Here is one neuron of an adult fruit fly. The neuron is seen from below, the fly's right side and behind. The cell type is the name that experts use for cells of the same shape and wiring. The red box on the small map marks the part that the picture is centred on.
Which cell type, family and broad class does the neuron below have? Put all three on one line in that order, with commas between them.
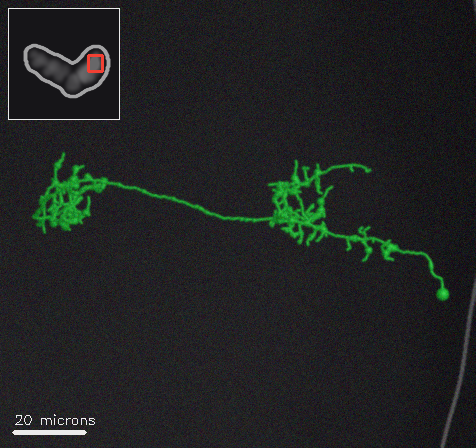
Tm31, Tm, optic-lobe intrinsic neuron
